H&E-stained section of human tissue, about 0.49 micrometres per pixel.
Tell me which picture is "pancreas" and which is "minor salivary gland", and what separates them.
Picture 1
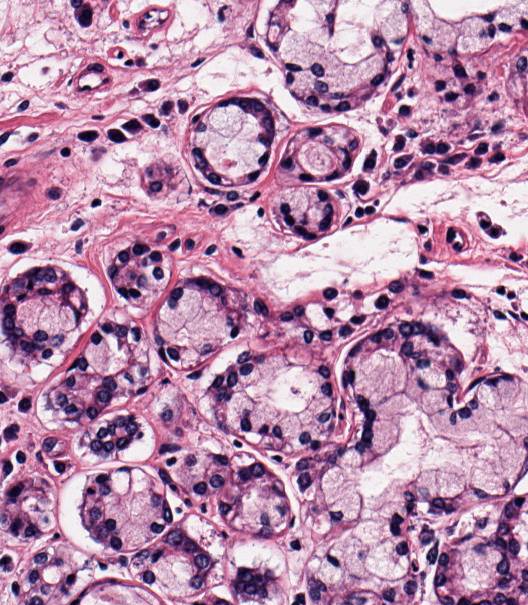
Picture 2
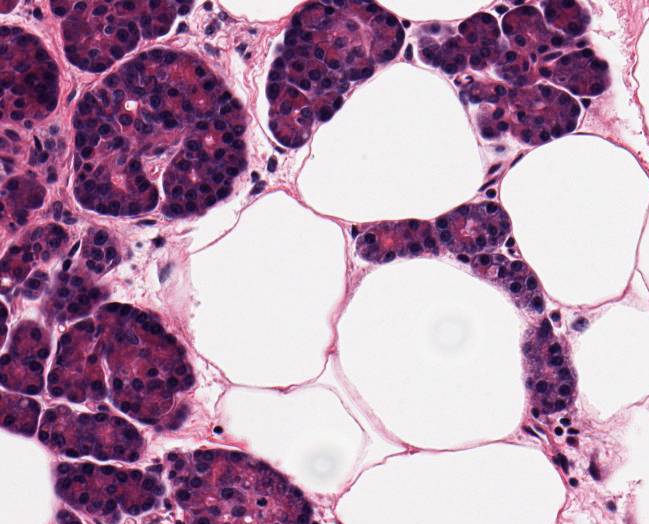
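Take the first picture: that one is minor salivary gland, and the second is pancreas. In the minor salivary gland, rounded acini fill the field, packed most closely in the lower half, with a denser band of pink collagen at the upper left edge. See how pale and finely bubbly the grey-pink cytoplasm is, with dark, flattened nuclei pressed against the outer edge of each acinus. Now the pancreas: closely packed epithelial cells in rounded acini and small lobules fill the left side, while large empty fat cells take up much of the centre and right. Those acinar cells have round, dark-staining nuclei and deep purplish-red, finely granular cytoplasm.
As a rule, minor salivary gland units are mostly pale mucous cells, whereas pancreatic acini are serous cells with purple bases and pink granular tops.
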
